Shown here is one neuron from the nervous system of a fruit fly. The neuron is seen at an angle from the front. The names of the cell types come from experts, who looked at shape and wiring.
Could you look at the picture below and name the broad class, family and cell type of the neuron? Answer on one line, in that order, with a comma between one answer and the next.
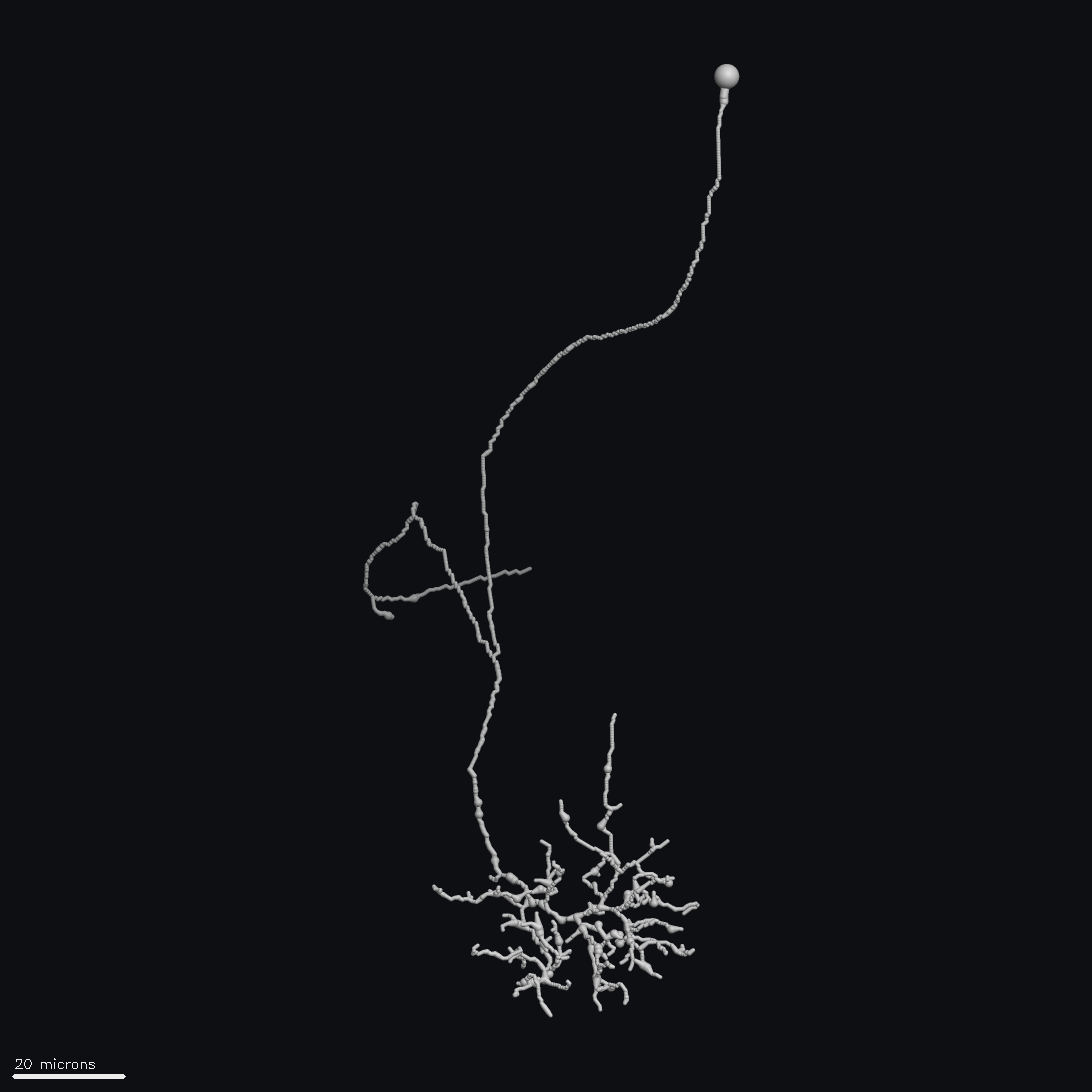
nerve-cord intrinsic neuron, hemilineage 23B, IN23B081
